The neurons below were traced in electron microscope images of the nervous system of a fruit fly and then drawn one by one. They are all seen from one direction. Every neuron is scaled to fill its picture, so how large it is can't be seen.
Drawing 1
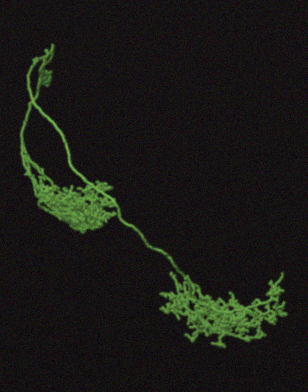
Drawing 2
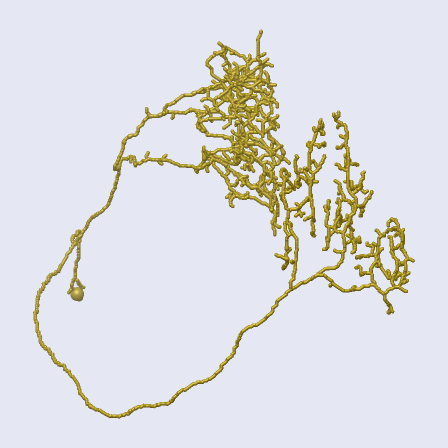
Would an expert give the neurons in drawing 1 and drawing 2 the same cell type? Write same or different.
same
